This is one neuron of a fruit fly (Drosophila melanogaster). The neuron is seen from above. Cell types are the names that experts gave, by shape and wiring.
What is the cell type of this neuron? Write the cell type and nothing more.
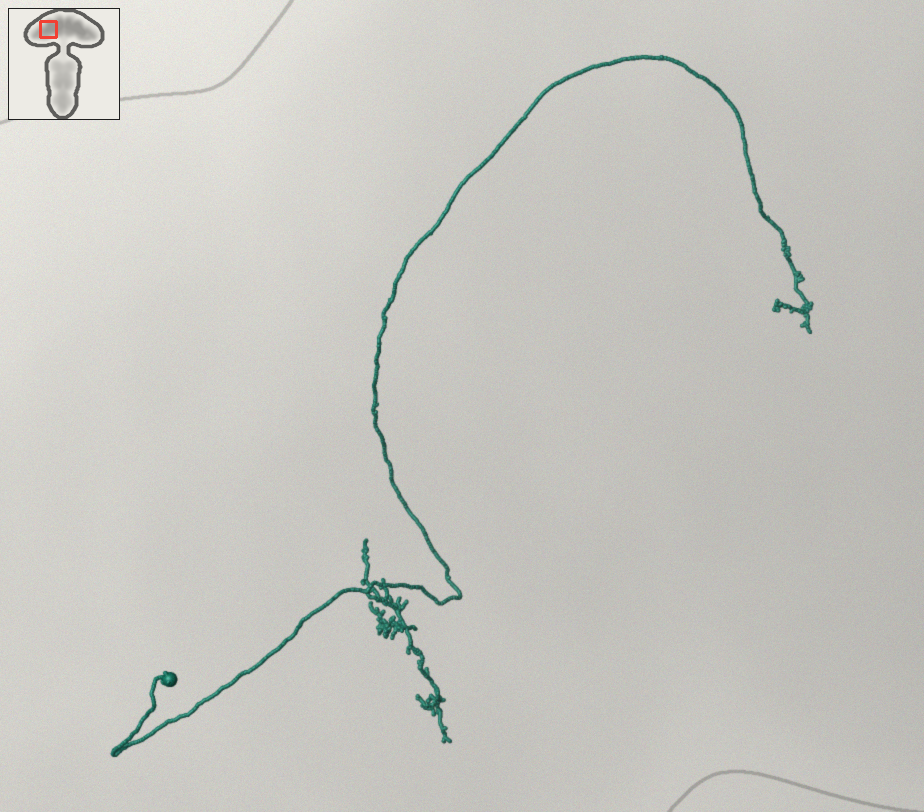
LoVP12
